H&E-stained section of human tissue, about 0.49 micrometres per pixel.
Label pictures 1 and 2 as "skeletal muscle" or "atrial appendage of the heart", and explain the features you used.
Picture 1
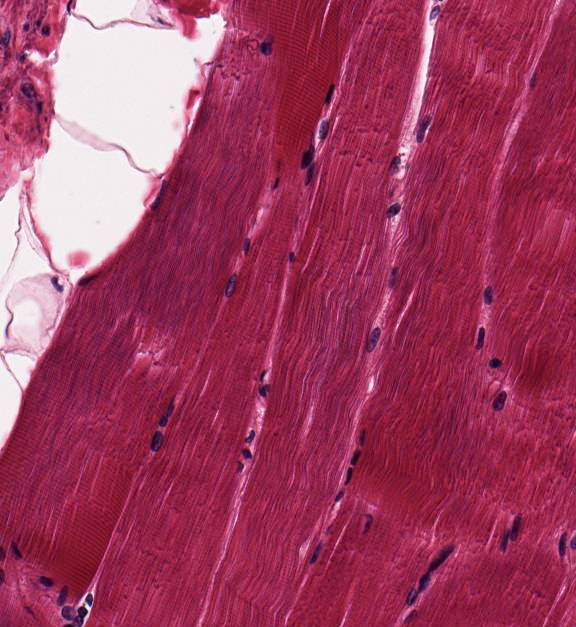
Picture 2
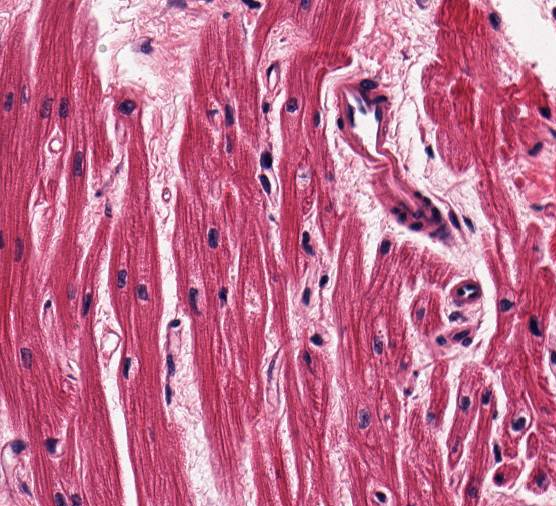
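Picture 1: skeletal muscle. Picture 2: atrial appendage of the heart. Fibre form: separate unbranched cylinders without junctions in picture 1; branching fibres joining neighbours in picture 2. Layout, picture 2: long parallel bands running mostly top to bottom in the left and centre. Cytoplasm: deep pink-red in picture 1; deep pink with fine lengthwise striations in picture 2. Nuclei, picture 1: elongated, dark, at fibre edges rather than centres. Gaps between fibres, picture 2: pale pink loose connective tissue with thin wavy fibres. Fat cells with empty, clear interiors: a few, upper left corner of picture 1.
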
